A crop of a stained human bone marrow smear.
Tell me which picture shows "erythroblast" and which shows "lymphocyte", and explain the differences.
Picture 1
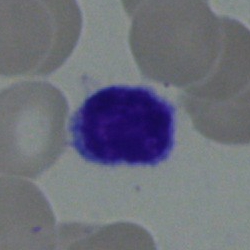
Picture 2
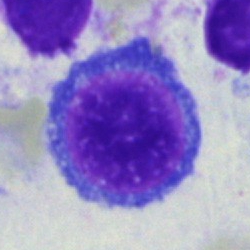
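Lymphocyte in picture 1, erythroblast in picture 2. Outline: roughly oval and somewhat wider than tall in picture 1; round with a finely bumpy, irregular edge in picture 2. Cytoplasm: a thin blue rim, mainly along the left edge, in the lymphocyte; a narrow deep blue rim all around in the erythroblast.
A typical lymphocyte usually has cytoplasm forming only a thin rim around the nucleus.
Lymphocyte chromatin: dark purple, densely clumped.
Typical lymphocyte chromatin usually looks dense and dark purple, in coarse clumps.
Nucleus fills nearly the whole lymphocyte and most of the erythroblast.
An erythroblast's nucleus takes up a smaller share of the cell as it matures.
Granules: none in the lymphocyte; no purple-red granules in the erythroblast.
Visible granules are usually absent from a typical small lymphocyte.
No vacuoles in the lymphocyte. Darker-stained cells lie at the top left and top right of the erythroblast, not touching it.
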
